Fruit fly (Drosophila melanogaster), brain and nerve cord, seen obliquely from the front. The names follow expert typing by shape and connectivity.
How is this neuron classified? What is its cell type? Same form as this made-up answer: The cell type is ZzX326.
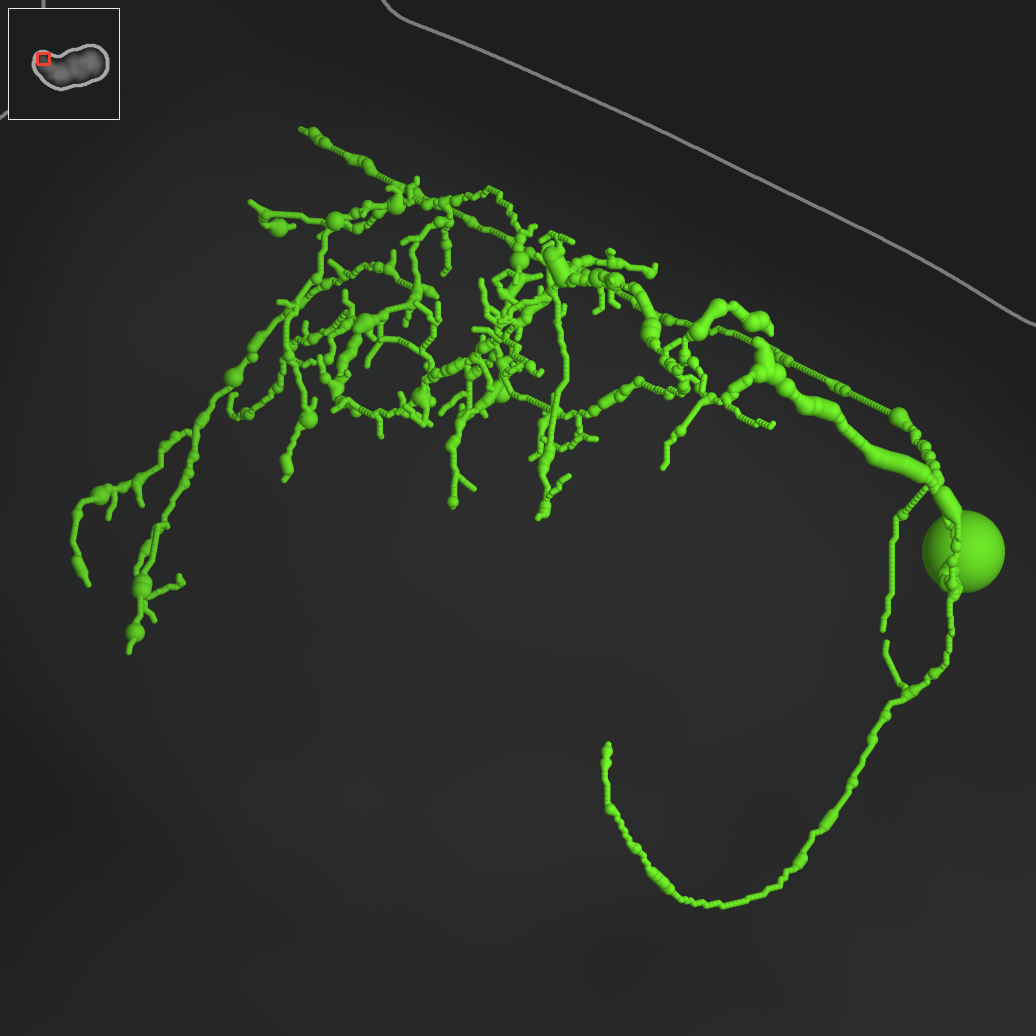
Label: The cell type is MNad03.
